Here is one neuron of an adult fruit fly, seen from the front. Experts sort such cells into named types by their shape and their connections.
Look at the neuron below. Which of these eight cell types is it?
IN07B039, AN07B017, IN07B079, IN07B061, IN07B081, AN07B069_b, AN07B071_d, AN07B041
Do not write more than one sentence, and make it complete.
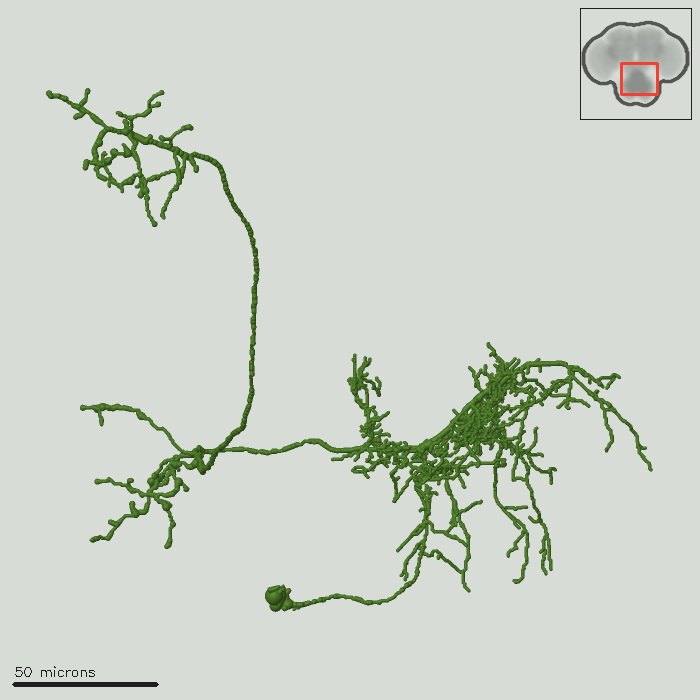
It is to cell type AN07B017 that the neuron belongs.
